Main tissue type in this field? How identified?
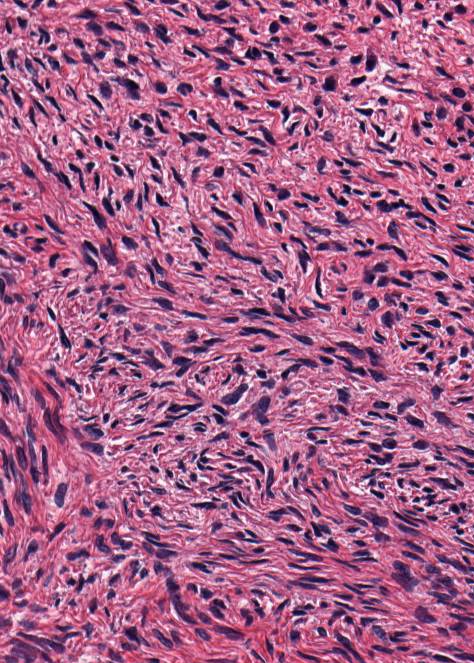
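It's mostly ovarian cortex. What settles it is that the whole field is one dense sheet of spindle cells in short fascicles crossing in varying directions.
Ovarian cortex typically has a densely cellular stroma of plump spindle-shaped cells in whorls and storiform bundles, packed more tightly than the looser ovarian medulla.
The nuclei are elongated and dark, many tapered or wavy, and the cell borders are indistinct, with the pale pink cytoplasm merging into the fibrillary matrix. There's no epithelium, gland or other organised unit anywhere.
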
